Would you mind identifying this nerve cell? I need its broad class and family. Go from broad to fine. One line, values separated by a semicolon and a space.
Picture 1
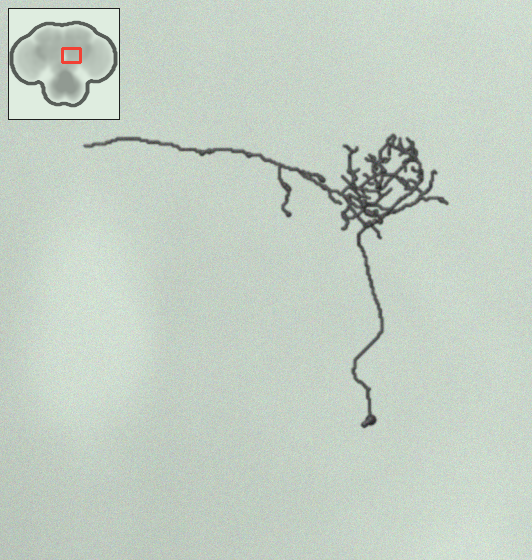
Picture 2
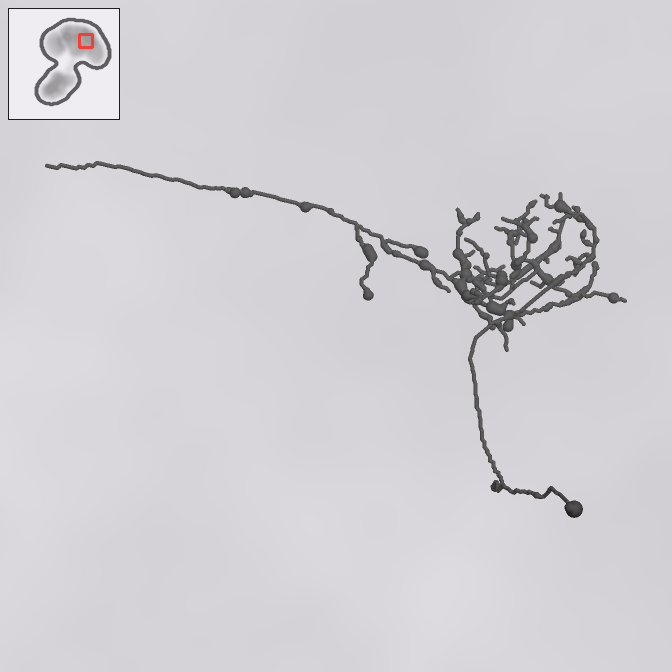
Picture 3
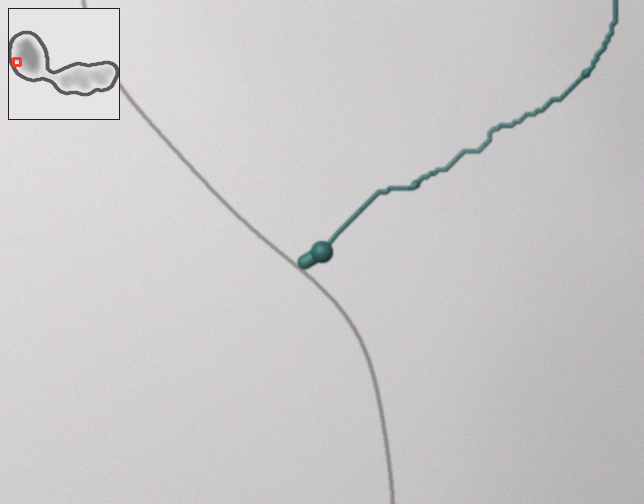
central-brain intrinsic neuron; hemilineage ALv2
